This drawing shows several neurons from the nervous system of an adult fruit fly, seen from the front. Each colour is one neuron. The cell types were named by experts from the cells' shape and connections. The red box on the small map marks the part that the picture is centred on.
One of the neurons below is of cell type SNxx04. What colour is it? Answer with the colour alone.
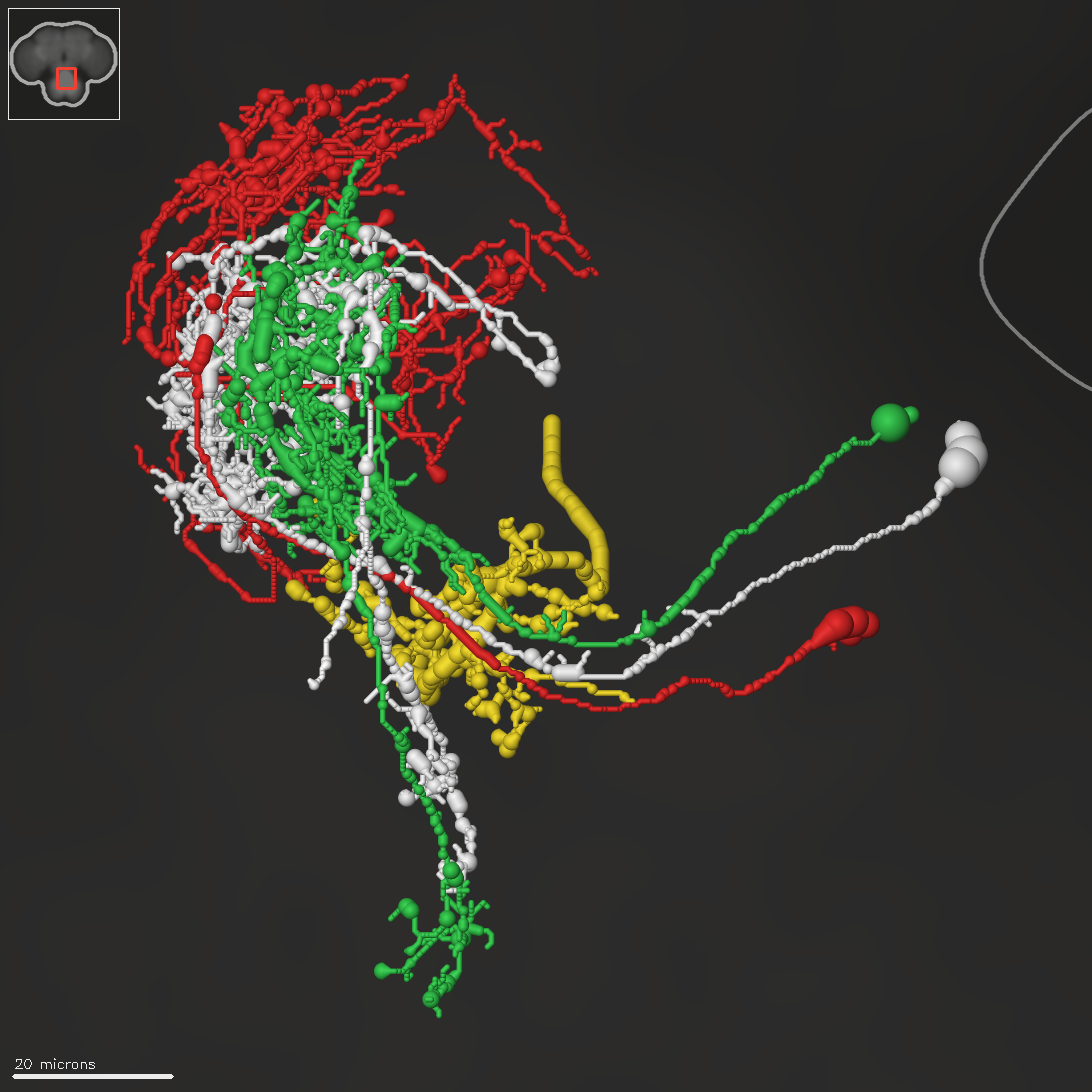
yellow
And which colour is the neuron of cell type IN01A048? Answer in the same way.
white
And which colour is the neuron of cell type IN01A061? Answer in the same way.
green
